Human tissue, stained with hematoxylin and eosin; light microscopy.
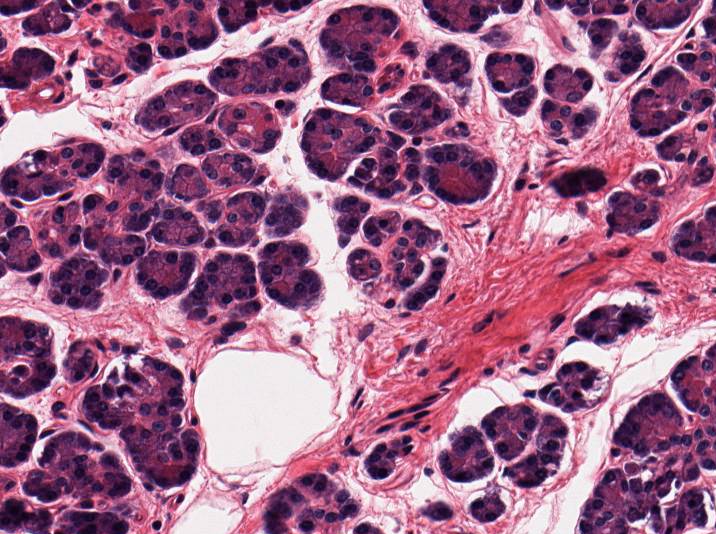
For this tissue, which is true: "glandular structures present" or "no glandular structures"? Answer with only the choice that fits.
Glandular structures present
